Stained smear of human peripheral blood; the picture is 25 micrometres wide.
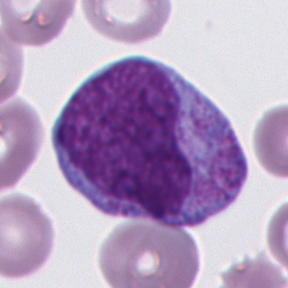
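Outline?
Smooth, roughly oval, wider than tall; about 18 by 14 micrometres.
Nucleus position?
Large, off-centre toward the left.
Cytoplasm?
Broad crescent on the right, thin rim on the left; fine reddish-purple granules scattered through.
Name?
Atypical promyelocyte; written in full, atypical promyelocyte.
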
